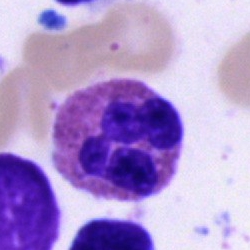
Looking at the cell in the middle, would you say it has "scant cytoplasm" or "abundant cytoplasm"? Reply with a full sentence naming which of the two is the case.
In this cell, the cytoplasm is plentiful.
